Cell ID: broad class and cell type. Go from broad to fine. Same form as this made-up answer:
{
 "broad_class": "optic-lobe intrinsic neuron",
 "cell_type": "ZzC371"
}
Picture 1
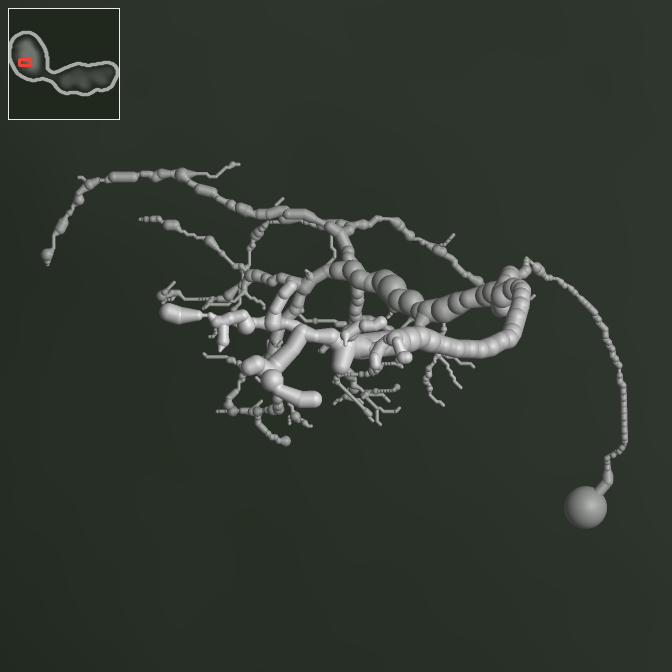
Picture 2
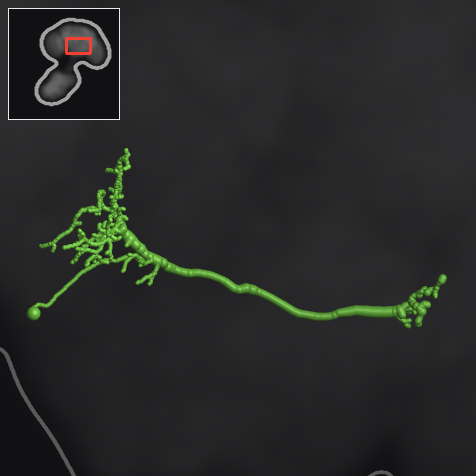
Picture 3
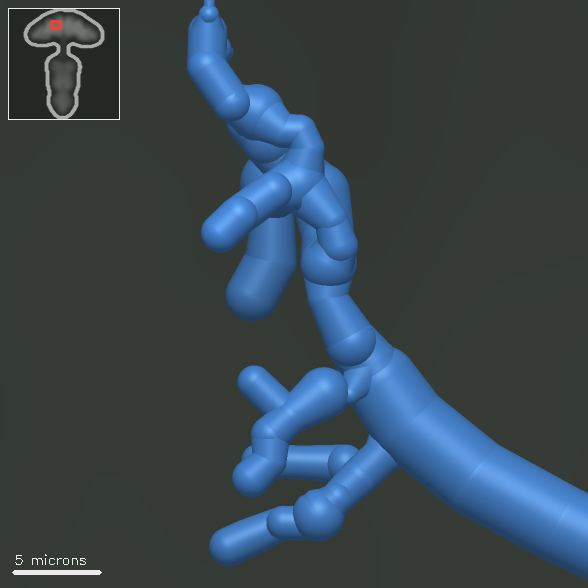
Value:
{
 "broad_class": "central-brain intrinsic neuron",
 "cell_type": "CB0758"
}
